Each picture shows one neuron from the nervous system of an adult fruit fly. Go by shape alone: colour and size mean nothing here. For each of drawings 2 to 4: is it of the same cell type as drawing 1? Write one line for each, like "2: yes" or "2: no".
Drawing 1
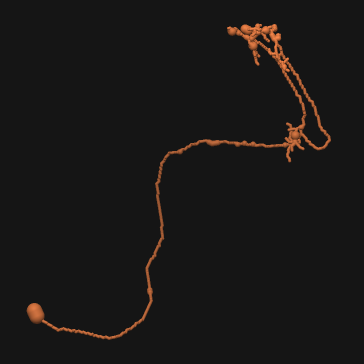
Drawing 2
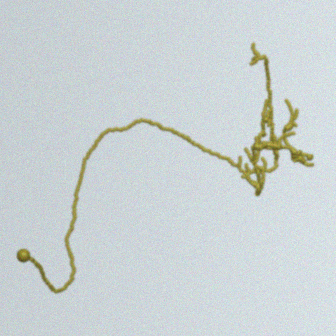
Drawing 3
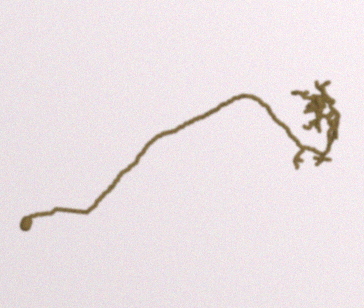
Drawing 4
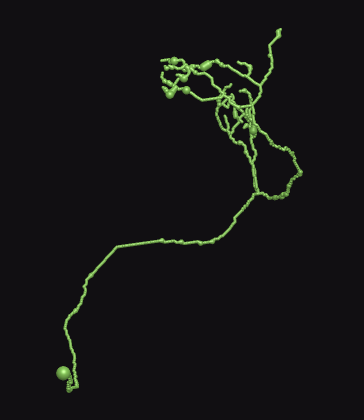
2: yes
3: yes
4: no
